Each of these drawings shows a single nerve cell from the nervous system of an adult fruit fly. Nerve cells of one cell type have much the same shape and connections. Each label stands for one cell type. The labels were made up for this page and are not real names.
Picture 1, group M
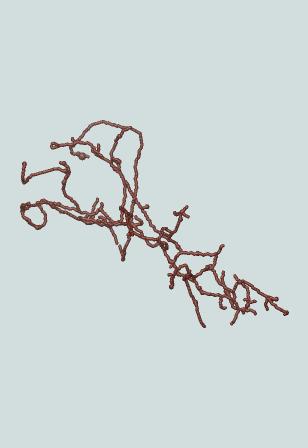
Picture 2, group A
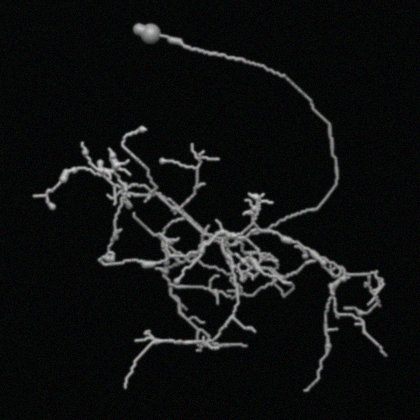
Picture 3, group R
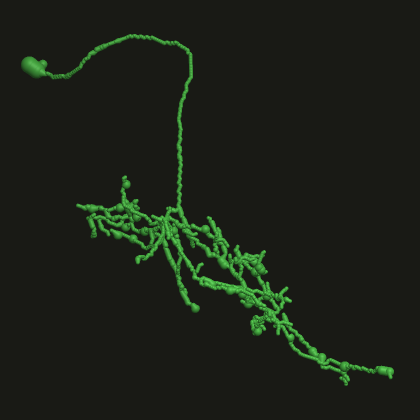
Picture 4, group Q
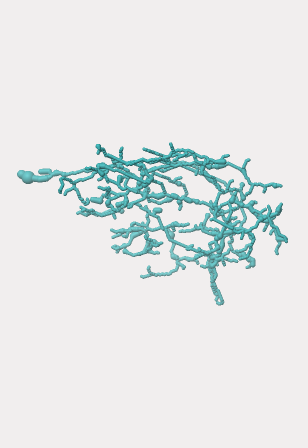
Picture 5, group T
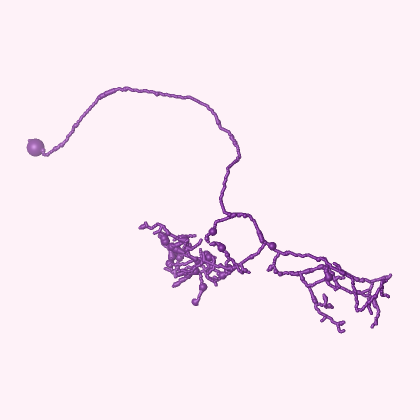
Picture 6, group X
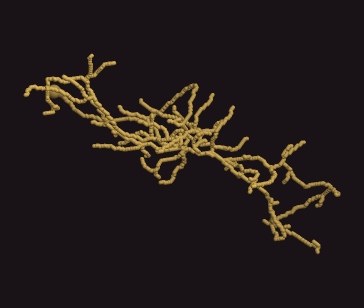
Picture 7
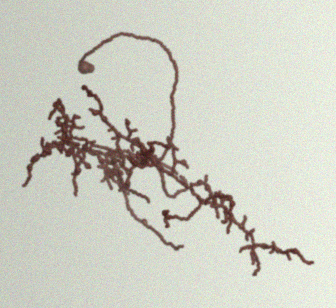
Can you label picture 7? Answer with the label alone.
group A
